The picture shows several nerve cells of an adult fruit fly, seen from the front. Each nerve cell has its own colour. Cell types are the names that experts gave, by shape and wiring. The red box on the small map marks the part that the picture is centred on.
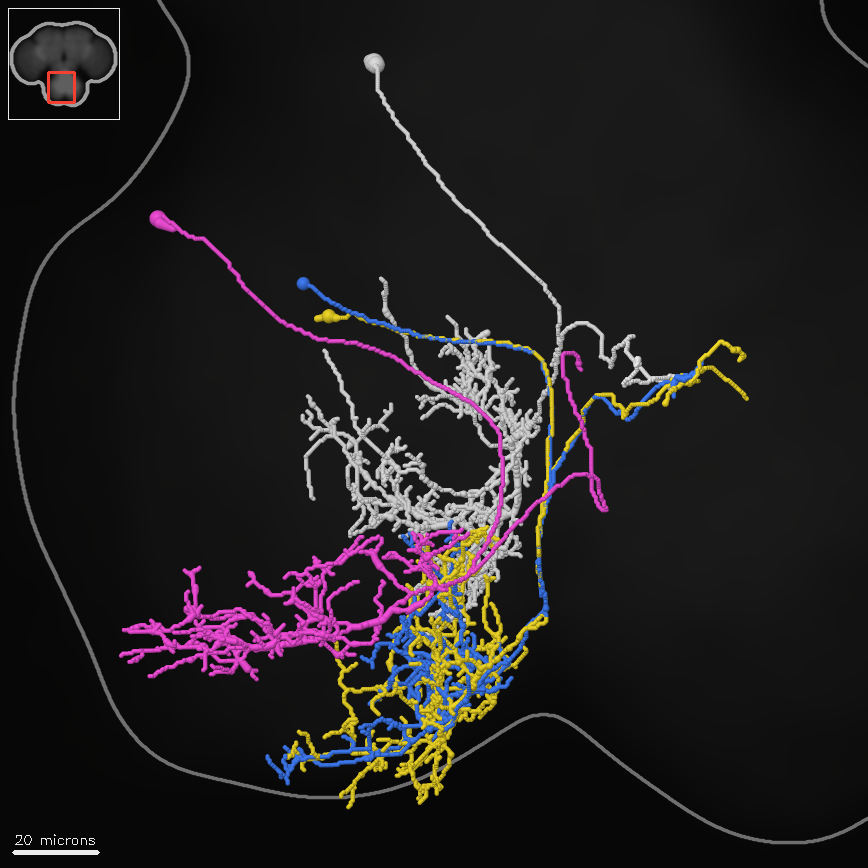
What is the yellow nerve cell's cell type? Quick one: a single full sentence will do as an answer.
The cell type to which this nerve cell belongs is IN23B063.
